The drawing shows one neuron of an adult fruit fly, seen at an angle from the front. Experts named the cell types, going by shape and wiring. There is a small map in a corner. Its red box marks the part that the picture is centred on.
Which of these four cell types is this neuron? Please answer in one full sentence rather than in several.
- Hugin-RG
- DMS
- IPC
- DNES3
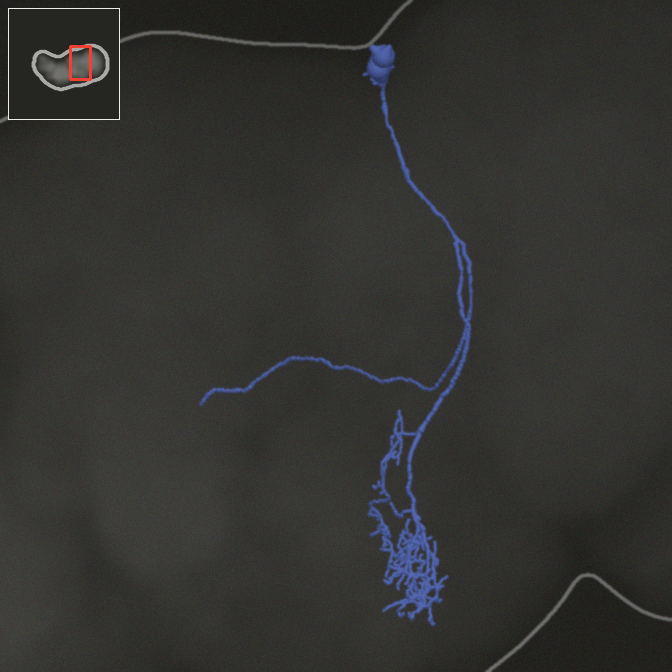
In the scheme of cell types, this neuron is DMS.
